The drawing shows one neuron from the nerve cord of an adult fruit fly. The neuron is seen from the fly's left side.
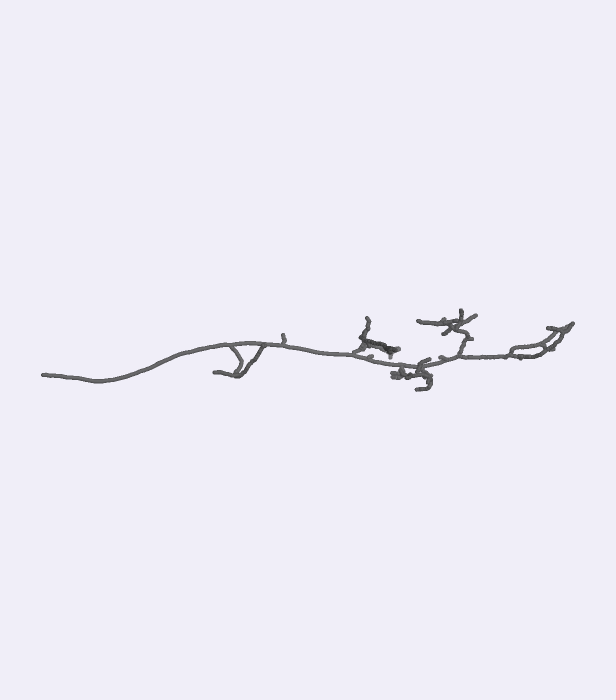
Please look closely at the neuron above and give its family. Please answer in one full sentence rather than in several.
This neuron is given the family hemilineage MD3.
